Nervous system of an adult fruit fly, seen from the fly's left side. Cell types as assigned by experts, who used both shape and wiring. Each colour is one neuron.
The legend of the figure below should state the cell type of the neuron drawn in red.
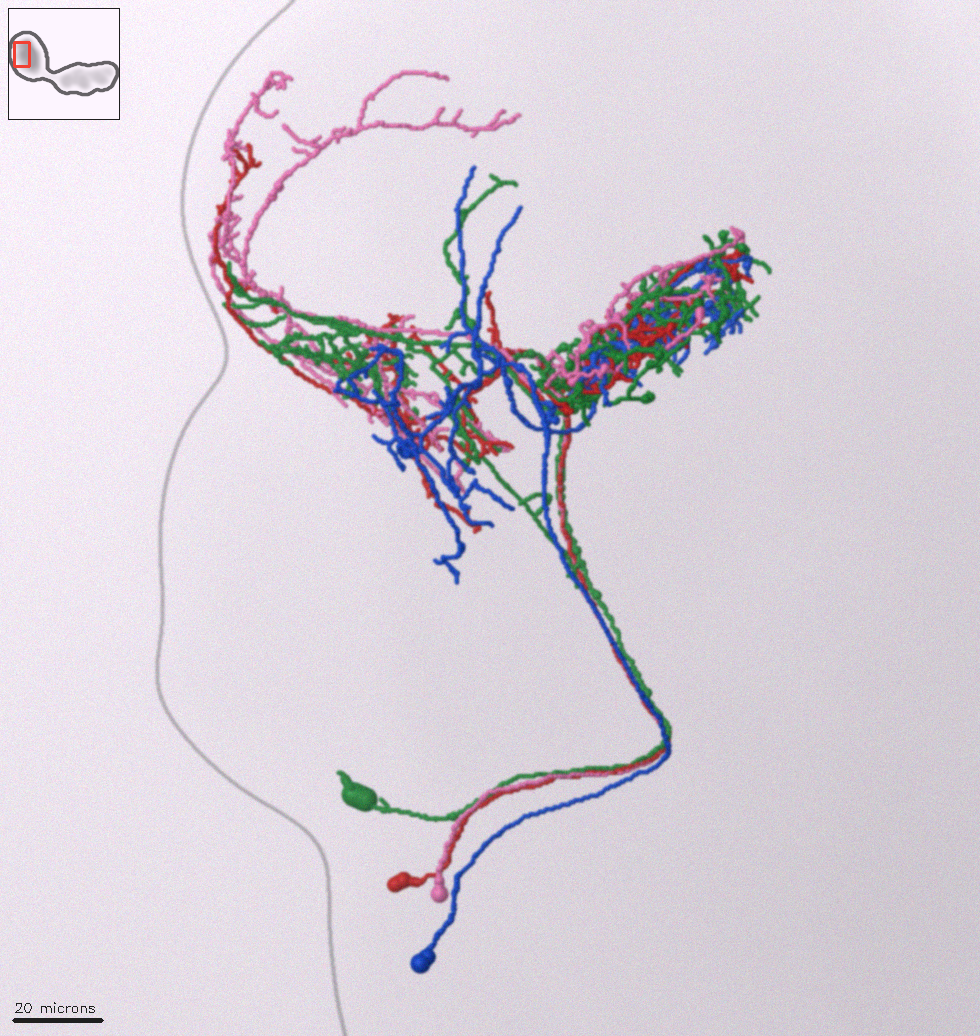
FB4E_c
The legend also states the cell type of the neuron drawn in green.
FB4F_a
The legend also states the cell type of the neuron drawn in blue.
FB3D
